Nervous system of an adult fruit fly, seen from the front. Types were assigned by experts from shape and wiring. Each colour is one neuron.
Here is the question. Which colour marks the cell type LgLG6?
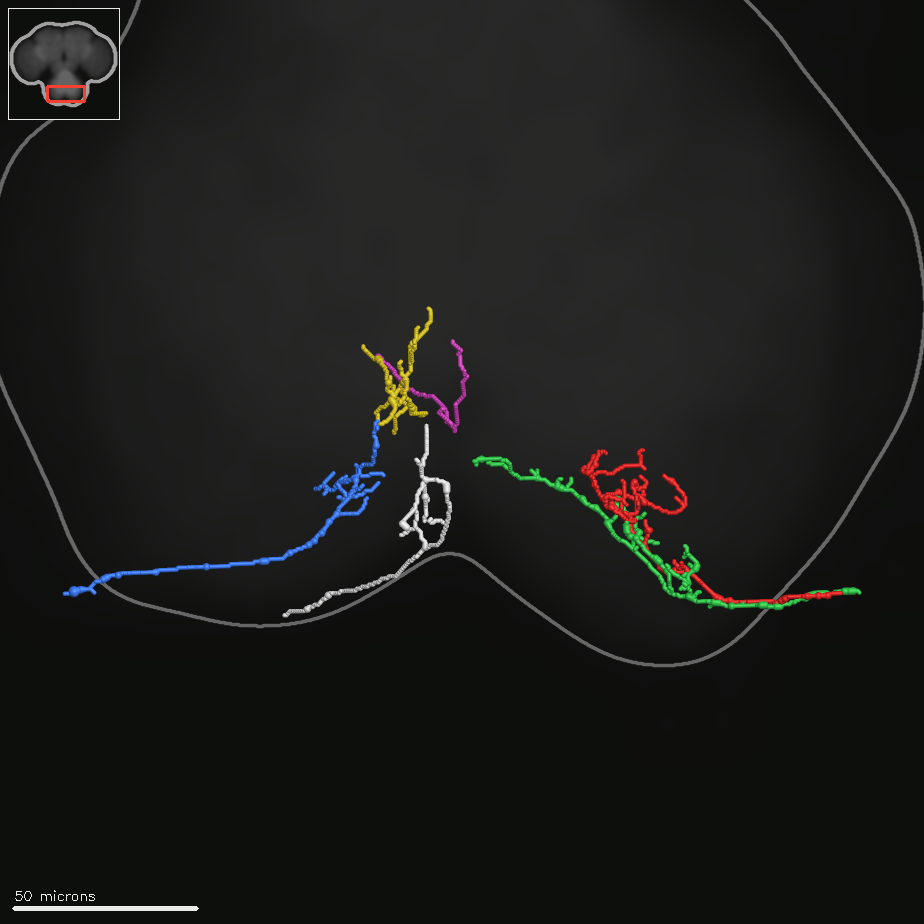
green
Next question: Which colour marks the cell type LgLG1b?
red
